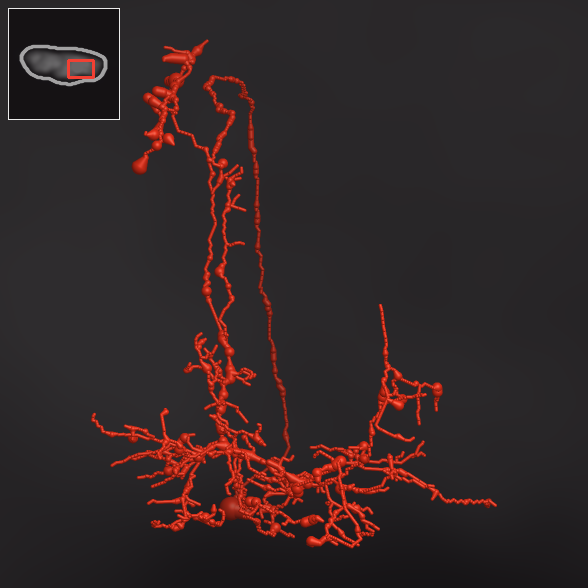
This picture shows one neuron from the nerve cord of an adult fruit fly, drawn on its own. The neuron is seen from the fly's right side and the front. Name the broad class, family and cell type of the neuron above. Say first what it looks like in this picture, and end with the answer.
The picture shows dozens of branch ends. In this view it is taller than it is wide. Its broad class is nerve-cord intrinsic neuron. The family is hemilineage 12B. Its cell type is IN12B065.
